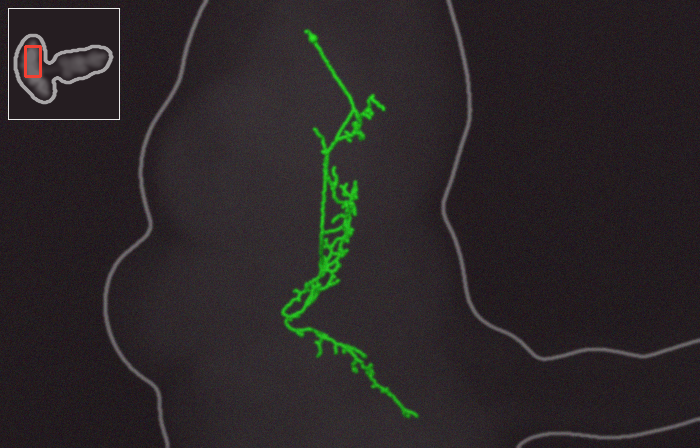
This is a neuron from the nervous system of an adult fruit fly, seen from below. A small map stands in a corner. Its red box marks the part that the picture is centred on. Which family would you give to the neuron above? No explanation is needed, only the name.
hemilineage SLPpl1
